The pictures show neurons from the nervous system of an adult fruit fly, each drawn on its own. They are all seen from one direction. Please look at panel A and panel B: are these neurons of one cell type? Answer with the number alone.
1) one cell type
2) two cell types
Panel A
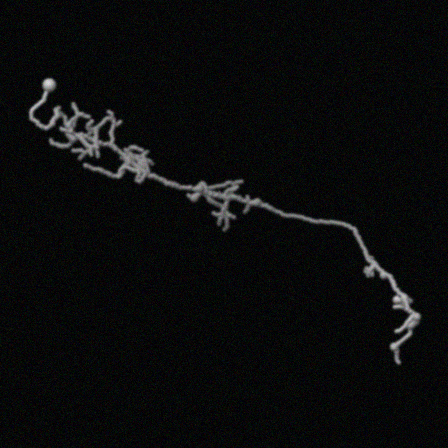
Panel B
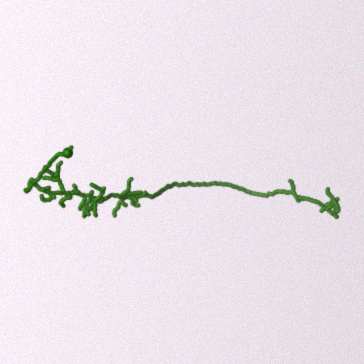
1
